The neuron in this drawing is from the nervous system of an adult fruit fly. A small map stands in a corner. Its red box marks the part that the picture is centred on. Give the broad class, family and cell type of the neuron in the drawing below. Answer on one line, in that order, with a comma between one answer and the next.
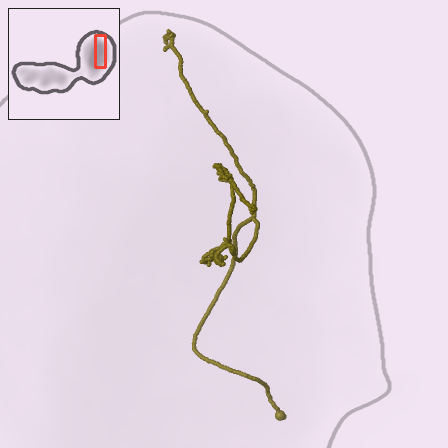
central-brain intrinsic neuron, hemilineage LALv1_dorsal, SAF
